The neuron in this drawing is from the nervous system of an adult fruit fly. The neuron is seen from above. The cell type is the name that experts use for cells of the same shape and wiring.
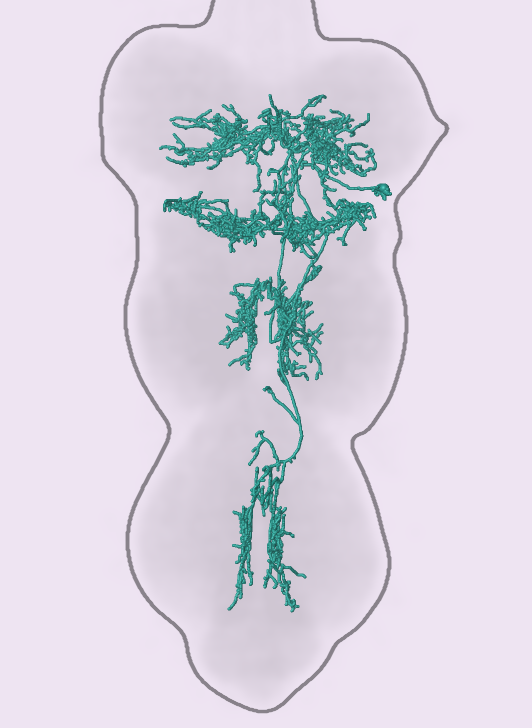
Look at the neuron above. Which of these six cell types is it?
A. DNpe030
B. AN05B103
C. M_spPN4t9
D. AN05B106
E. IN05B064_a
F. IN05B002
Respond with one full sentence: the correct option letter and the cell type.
The neuron is a cell of type IN05B002, the type in option F.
